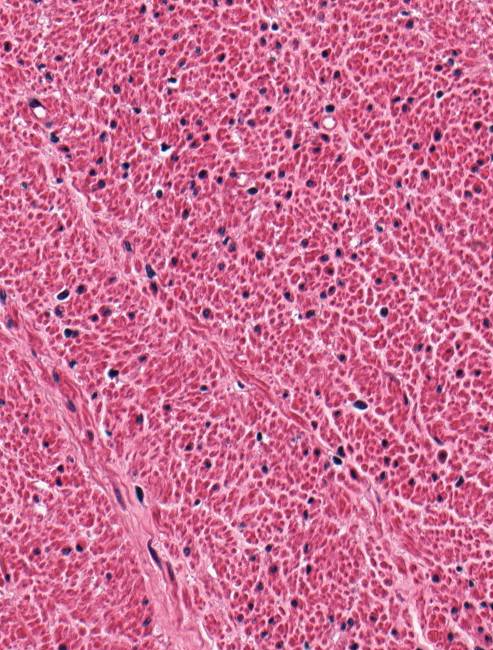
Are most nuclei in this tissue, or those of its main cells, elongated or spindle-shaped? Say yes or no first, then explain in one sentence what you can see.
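No. The muscle fibre nuclei are single, round and dark, and sit in the centre of the fibre profiles.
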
